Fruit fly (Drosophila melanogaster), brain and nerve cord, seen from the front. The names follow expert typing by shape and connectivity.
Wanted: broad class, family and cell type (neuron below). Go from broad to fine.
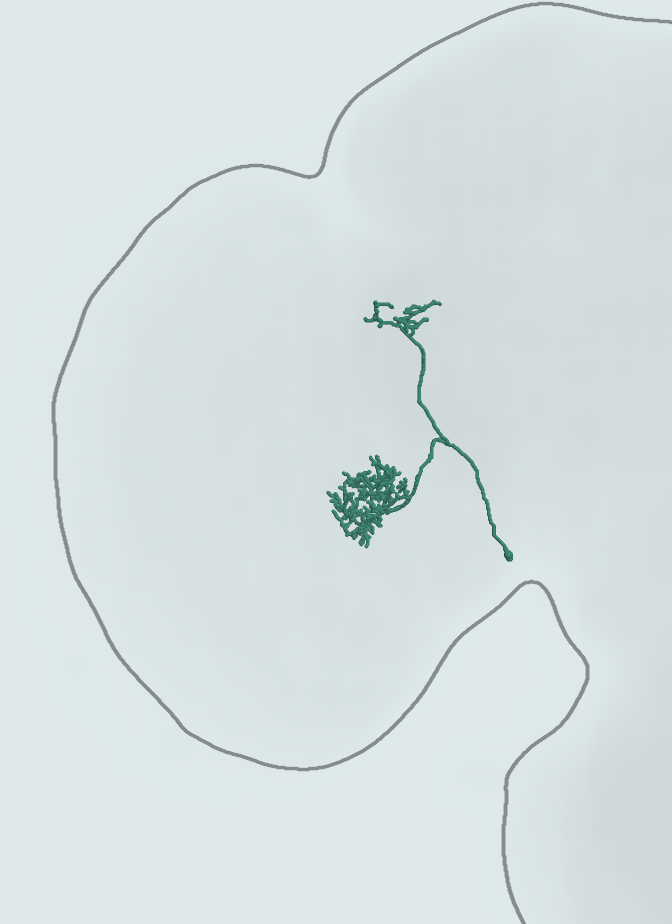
visual projection neuron; LC; LC15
